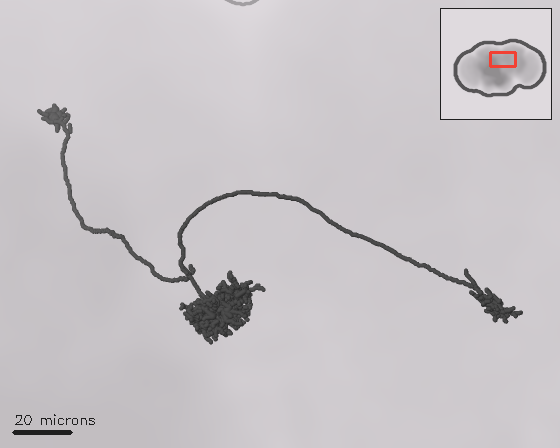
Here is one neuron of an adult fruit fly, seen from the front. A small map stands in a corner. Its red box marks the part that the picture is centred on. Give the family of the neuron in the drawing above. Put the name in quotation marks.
"class CX"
